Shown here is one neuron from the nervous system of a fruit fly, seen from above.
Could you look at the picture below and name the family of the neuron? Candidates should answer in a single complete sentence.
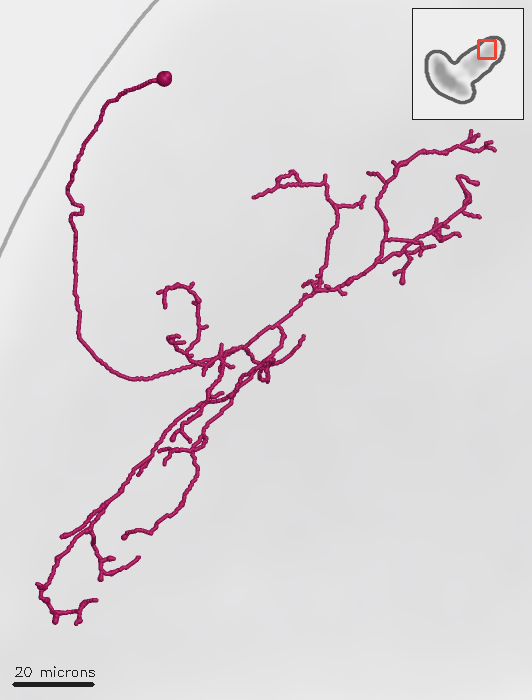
The neuron is assigned to family hemilineage 09A.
